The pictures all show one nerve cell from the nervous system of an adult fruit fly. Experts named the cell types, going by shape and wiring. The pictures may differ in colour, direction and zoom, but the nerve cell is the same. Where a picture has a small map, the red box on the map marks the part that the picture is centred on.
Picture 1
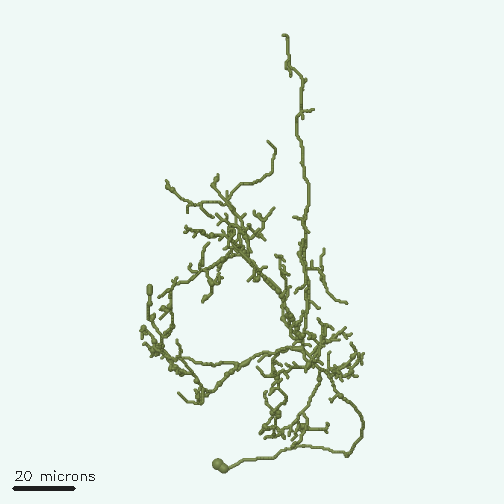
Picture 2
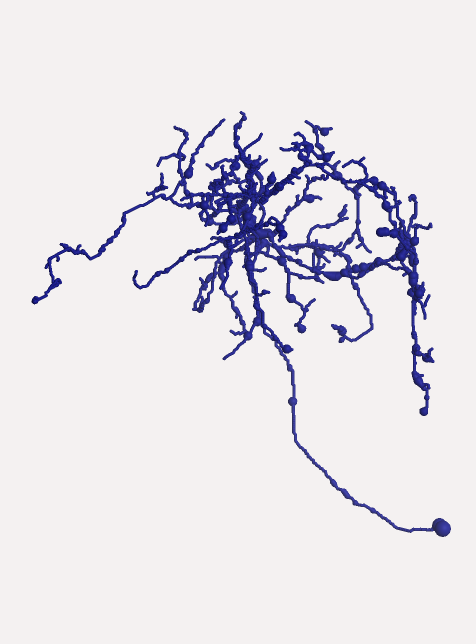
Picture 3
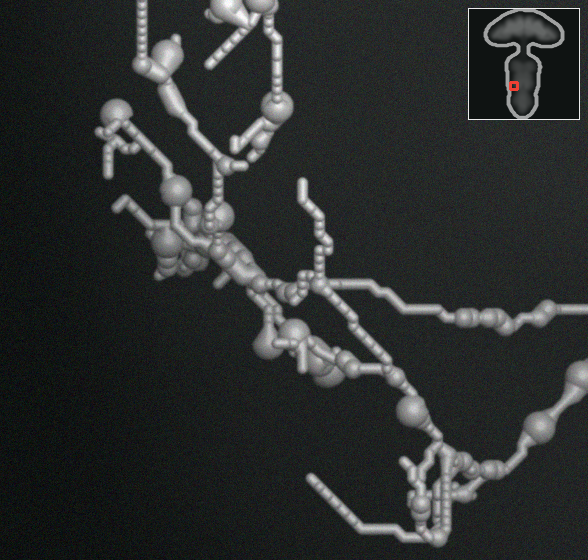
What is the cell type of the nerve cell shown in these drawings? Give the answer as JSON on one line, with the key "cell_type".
{"cell_type": "IN04B081"}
